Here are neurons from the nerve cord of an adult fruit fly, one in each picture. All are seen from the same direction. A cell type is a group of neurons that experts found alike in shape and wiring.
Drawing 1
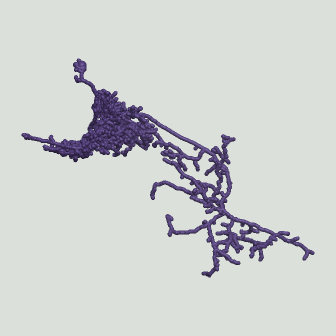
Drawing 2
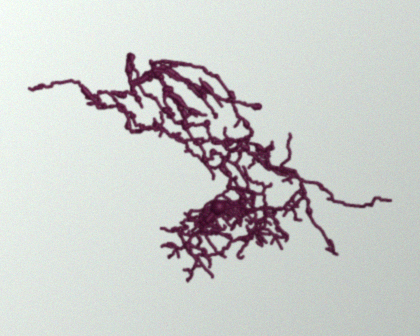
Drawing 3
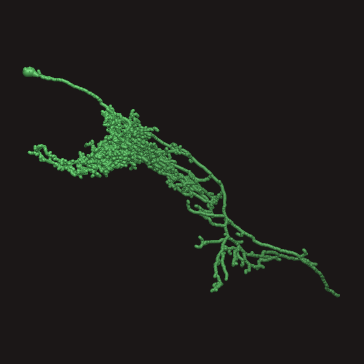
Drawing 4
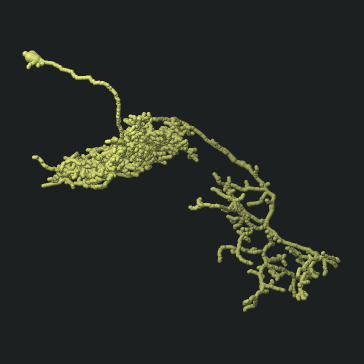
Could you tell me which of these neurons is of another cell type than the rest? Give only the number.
2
